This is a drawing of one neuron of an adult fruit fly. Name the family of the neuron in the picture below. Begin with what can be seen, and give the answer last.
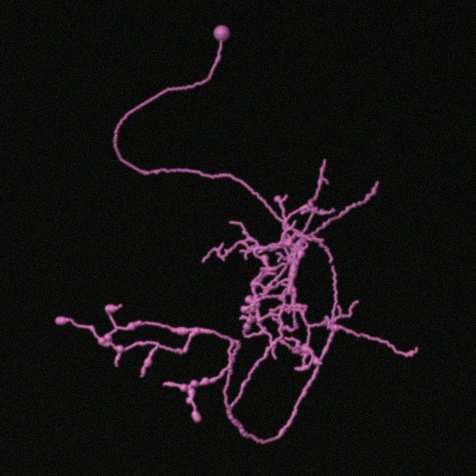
Its cell body lies at the top of the picture. The picture shows dozens of branch ends. It is a central-brain intrinsic neuron. The family is hemilineage DM3_dorso_medial.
